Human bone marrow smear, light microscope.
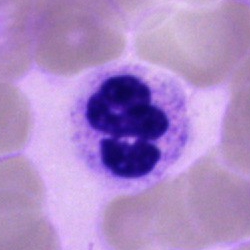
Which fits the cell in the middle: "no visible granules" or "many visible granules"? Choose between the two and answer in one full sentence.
Many granules can be seen in the cytoplasm of the cell.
